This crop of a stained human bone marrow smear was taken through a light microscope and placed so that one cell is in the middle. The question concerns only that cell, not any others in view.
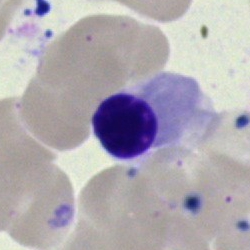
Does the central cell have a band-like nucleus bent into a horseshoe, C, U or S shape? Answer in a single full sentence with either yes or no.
No, the nucleus has not been drawn out into a band and is a compact round or oval mass.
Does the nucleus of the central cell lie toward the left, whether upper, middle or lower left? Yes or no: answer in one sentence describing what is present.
Yes, this cell carries its nucleus toward the left side.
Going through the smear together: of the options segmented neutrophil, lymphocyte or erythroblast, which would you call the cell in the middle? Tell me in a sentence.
The centrally positioned cell in the crop represents an erythroblast.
